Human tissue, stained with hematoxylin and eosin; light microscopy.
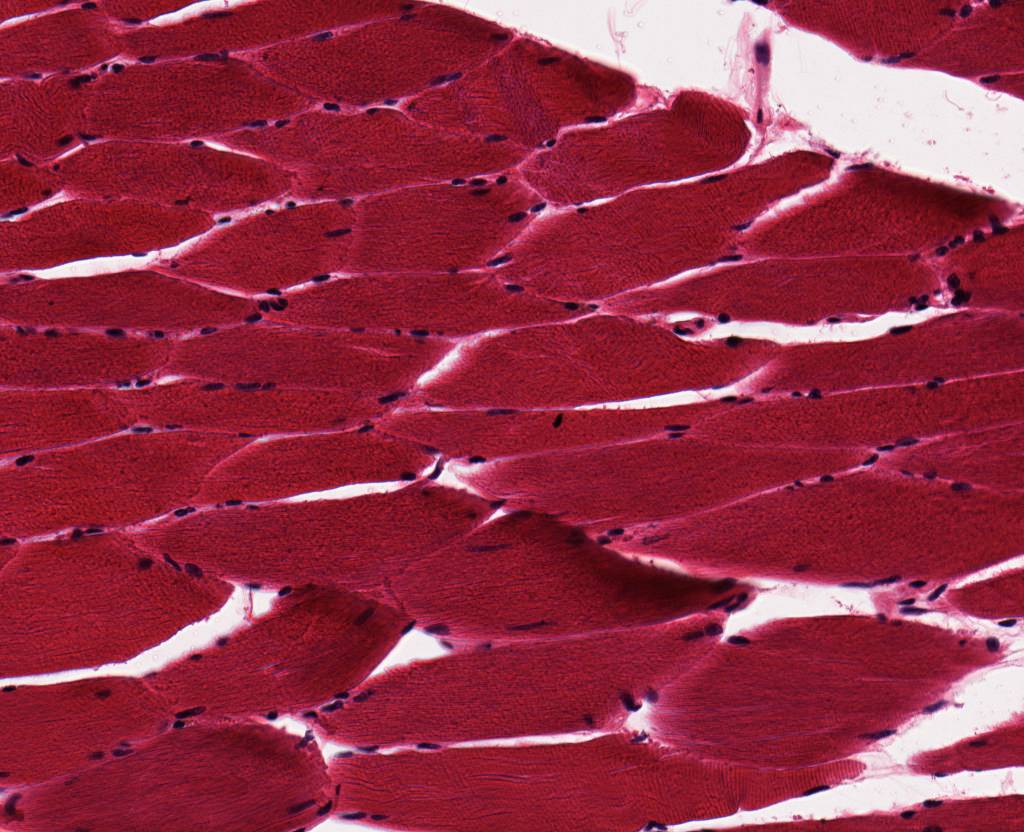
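Skeletal muscle, haematoxylin and eosin. The fibre nuclei are dark and flattened, lying at the fibre edges. Only thin strands of connective tissue separate the fibres, and no fat cells appear anywhere in the field. White shrinkage clefts lie between the fibres, widest at the upper right.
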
